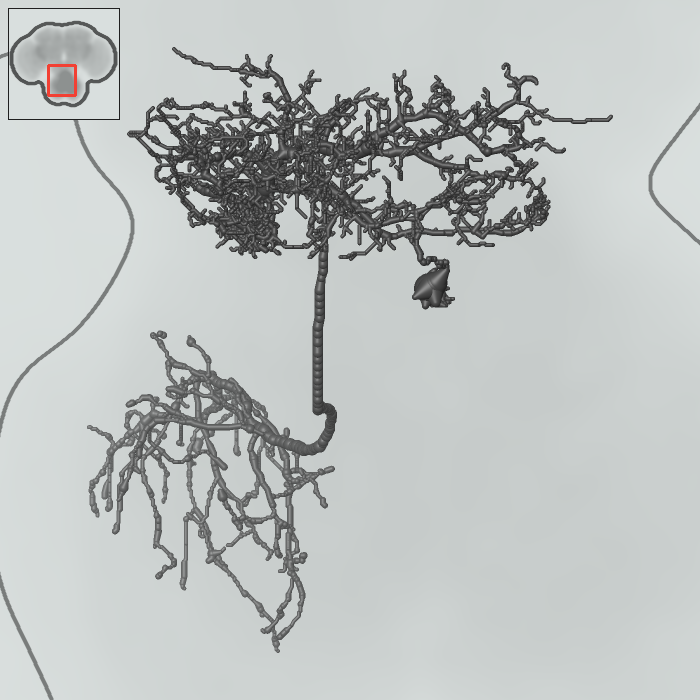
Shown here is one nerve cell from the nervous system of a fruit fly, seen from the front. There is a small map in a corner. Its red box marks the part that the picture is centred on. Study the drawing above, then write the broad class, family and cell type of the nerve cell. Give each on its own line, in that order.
descending neuron
DNg
DNg37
